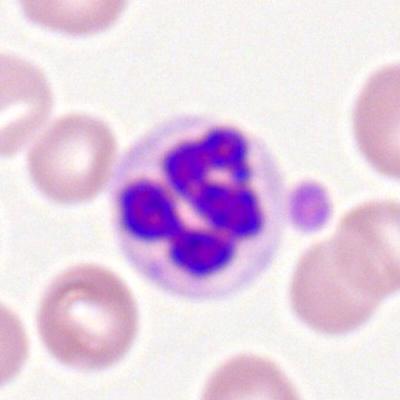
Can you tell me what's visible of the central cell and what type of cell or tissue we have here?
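Nucleus in several separate lobes, stained dense dark purple. Nucleoli not seen. No large orange-red granules in cytoplasm. A segmented neutrophil.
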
